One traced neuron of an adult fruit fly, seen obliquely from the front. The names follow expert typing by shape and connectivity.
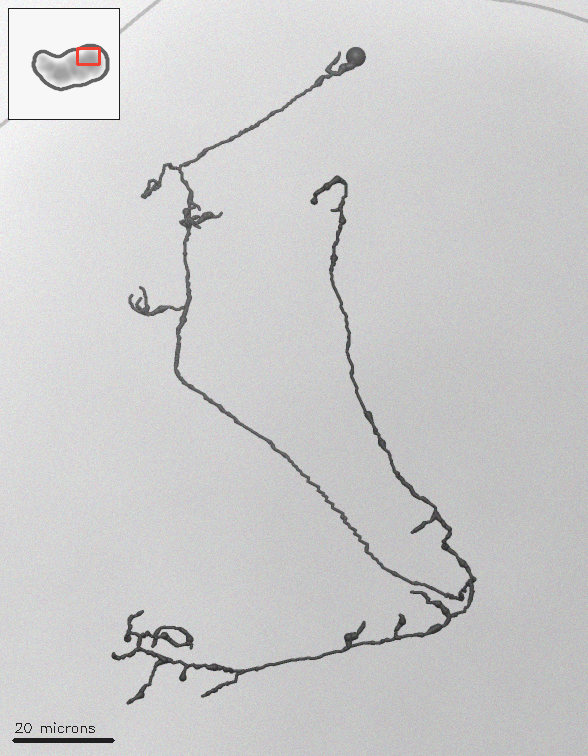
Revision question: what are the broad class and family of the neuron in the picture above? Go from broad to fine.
central-brain intrinsic neuron; class Kenyon Cell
